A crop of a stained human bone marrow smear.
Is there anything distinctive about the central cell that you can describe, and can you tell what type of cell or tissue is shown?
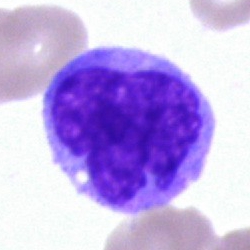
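The nucleus is deeply notched along its lower edge, which gives it a folded, lobed shape. Its chromatin has a lacy, patchy look, with many small paler spots set between darker strands. A moderate rim of pale blue-violet cytoplasm surrounds the nucleus. A single small clear vacuole sits in the cytoplasm at the lower left. This is a monocyte.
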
